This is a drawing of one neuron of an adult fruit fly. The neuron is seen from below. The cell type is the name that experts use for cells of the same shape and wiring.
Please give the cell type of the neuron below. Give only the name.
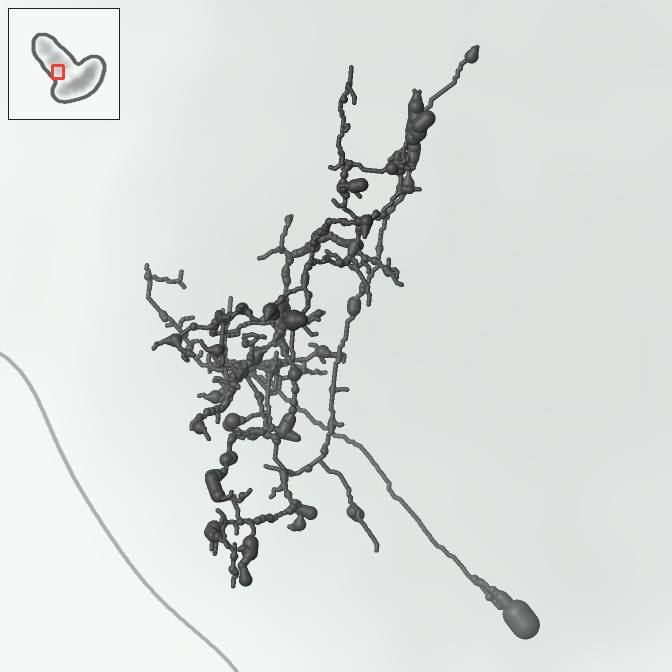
IN19A096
